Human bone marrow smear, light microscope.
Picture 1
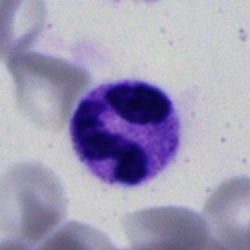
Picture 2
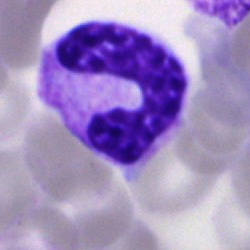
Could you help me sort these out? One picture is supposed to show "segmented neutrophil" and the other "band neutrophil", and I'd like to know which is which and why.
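Picture 1: segmented neutrophil. Picture 2: band neutrophil. Nucleus, picture 2: thick curved band bent into a C shape, opening to the left.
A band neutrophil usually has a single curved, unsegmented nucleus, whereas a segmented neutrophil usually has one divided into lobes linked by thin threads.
Chromatin: dense and dark purple with no fine open pattern in picture 1; dark purple and coarsely clumped, with small paler gaps between clumps, in picture 2. Cytoplasm: pinkish-lilac rather than deep blue and filled with fine, small lilac granules in picture 1; pale lilac, filling the hollow of the curved nucleus on the left, with a faint fine speckled texture rather than coarse dark granules, in picture 2. Outline, picture 1: round and smooth.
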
